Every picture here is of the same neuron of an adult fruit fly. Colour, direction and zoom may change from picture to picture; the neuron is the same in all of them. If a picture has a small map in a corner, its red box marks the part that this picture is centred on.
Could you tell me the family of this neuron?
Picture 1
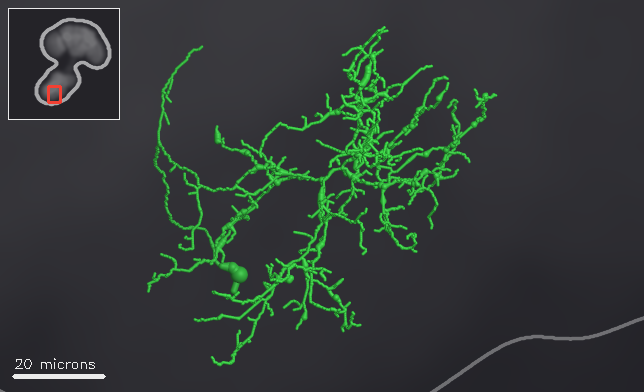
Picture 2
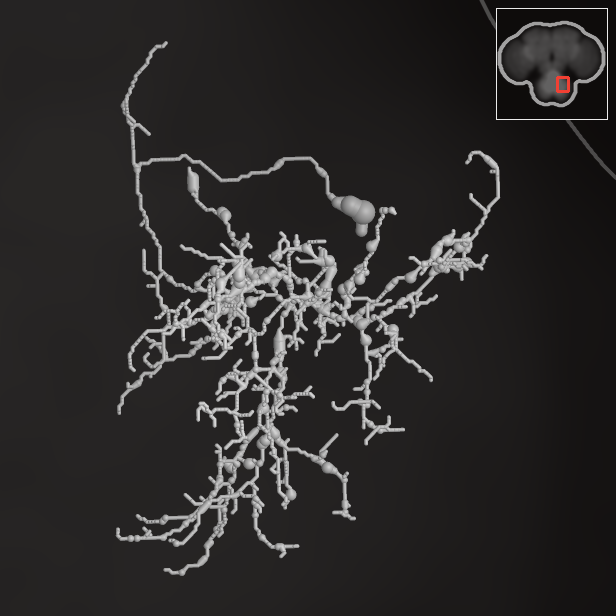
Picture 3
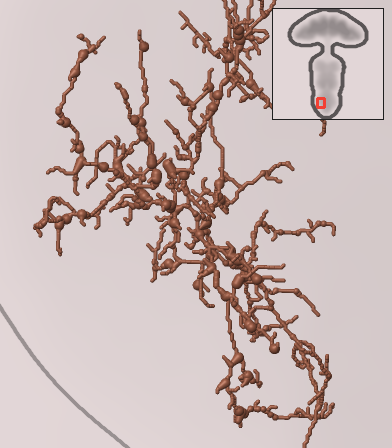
hemilineage 20A.22A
